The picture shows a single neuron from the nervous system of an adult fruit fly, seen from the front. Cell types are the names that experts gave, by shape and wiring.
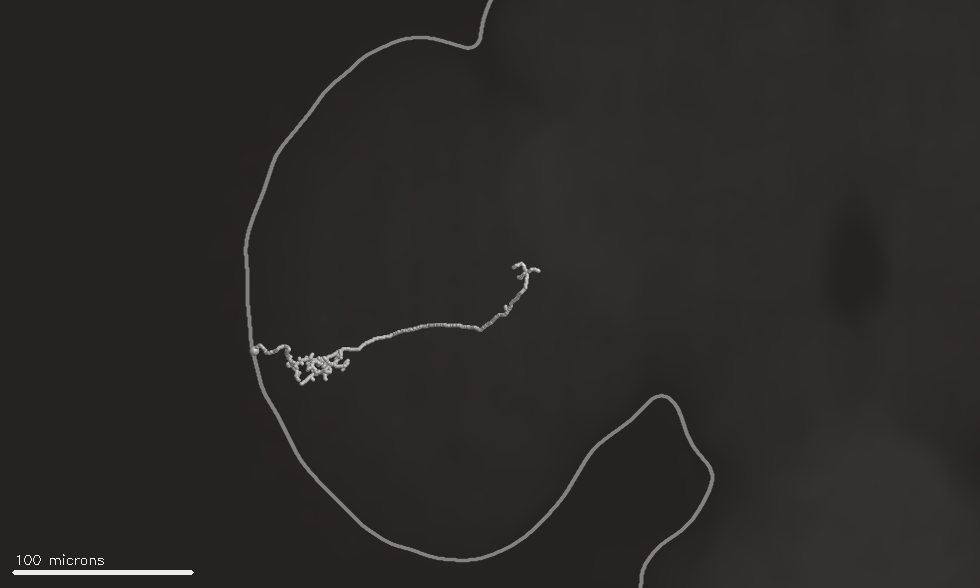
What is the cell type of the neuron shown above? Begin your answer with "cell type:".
cell type: Tm5c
